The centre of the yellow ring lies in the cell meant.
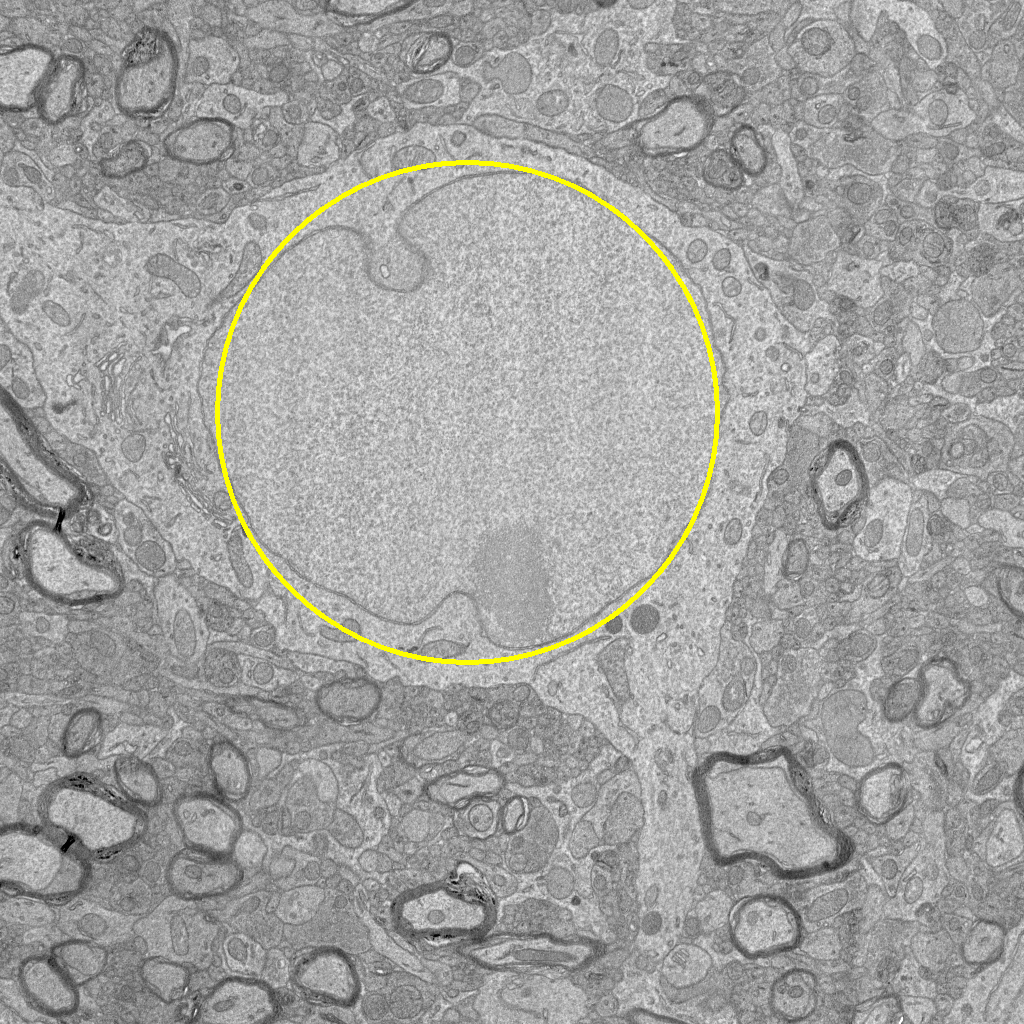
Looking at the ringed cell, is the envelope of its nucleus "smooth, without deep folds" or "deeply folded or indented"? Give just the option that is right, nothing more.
Deeply folded or indented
